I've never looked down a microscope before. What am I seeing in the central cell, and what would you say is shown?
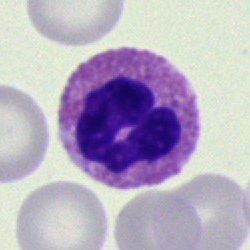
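Folded back on itself, the nucleus curves around a small pale gap near its centre. Its chromatin is dark purple and densely clumped, and no nucleoli can be seen. Plentiful cytoplasm of a pinkish-lilac tint surrounds the nucleus. The cell is an eosinophil.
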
